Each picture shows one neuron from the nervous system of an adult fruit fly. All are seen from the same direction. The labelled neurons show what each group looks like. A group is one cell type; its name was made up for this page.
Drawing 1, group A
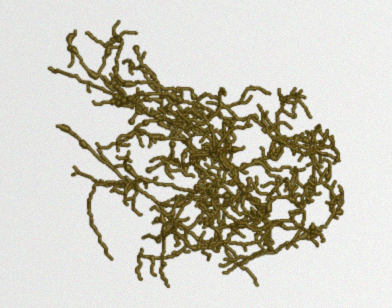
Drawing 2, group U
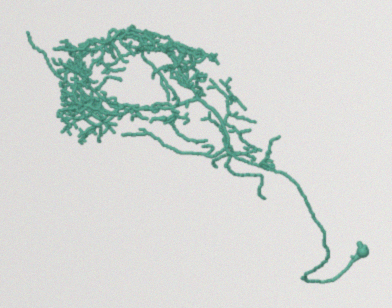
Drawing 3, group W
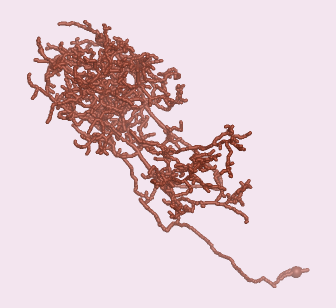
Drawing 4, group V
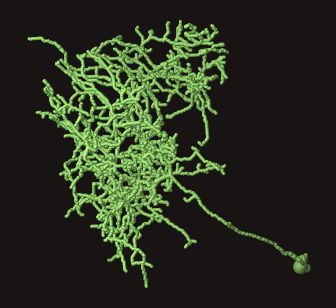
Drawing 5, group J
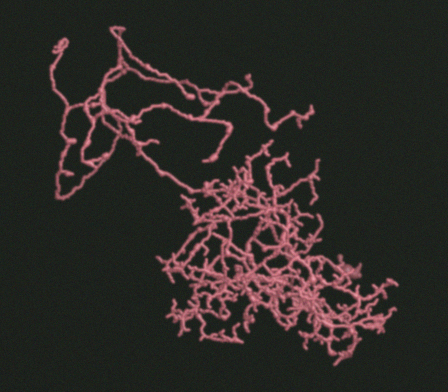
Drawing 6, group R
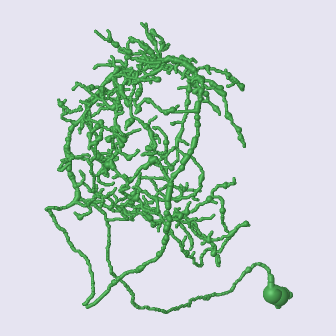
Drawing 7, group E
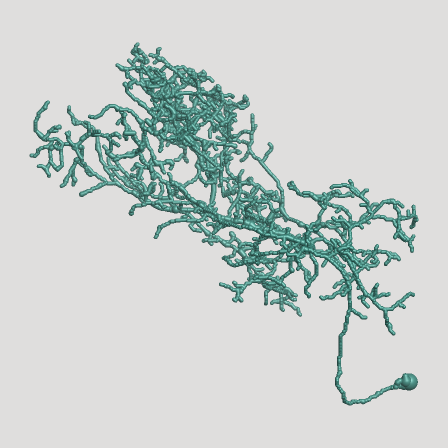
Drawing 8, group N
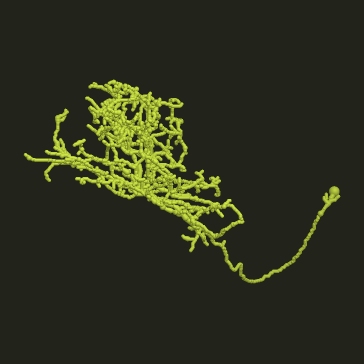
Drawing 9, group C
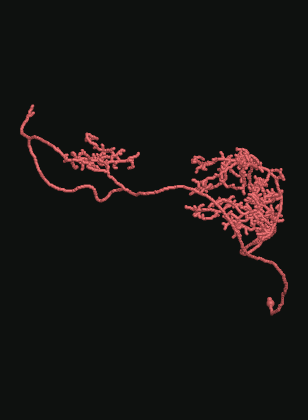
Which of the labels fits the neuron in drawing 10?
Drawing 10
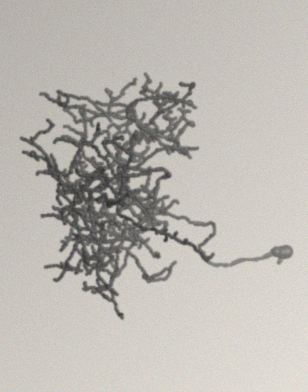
group V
